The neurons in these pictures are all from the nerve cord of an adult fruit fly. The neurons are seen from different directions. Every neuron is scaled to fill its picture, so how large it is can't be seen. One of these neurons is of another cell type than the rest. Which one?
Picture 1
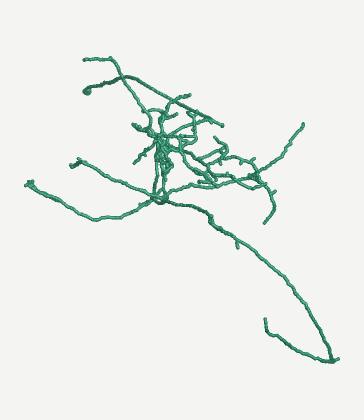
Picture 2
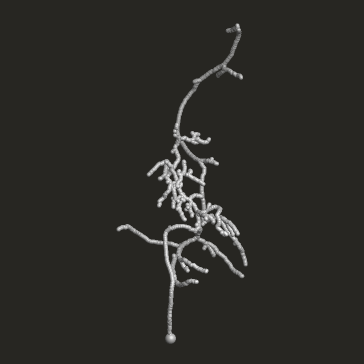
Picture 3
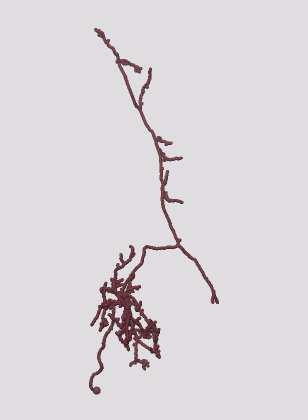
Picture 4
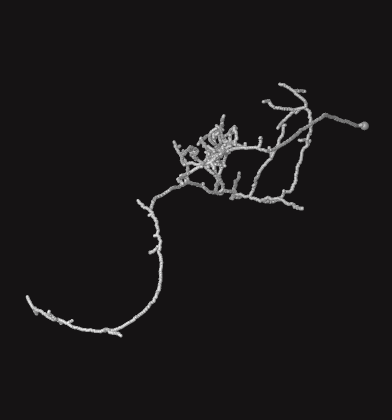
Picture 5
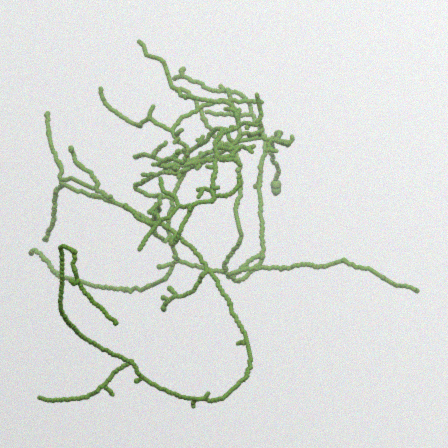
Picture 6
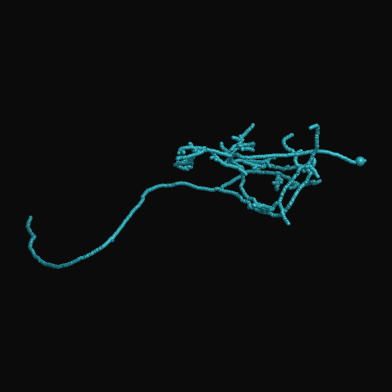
Picture 3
